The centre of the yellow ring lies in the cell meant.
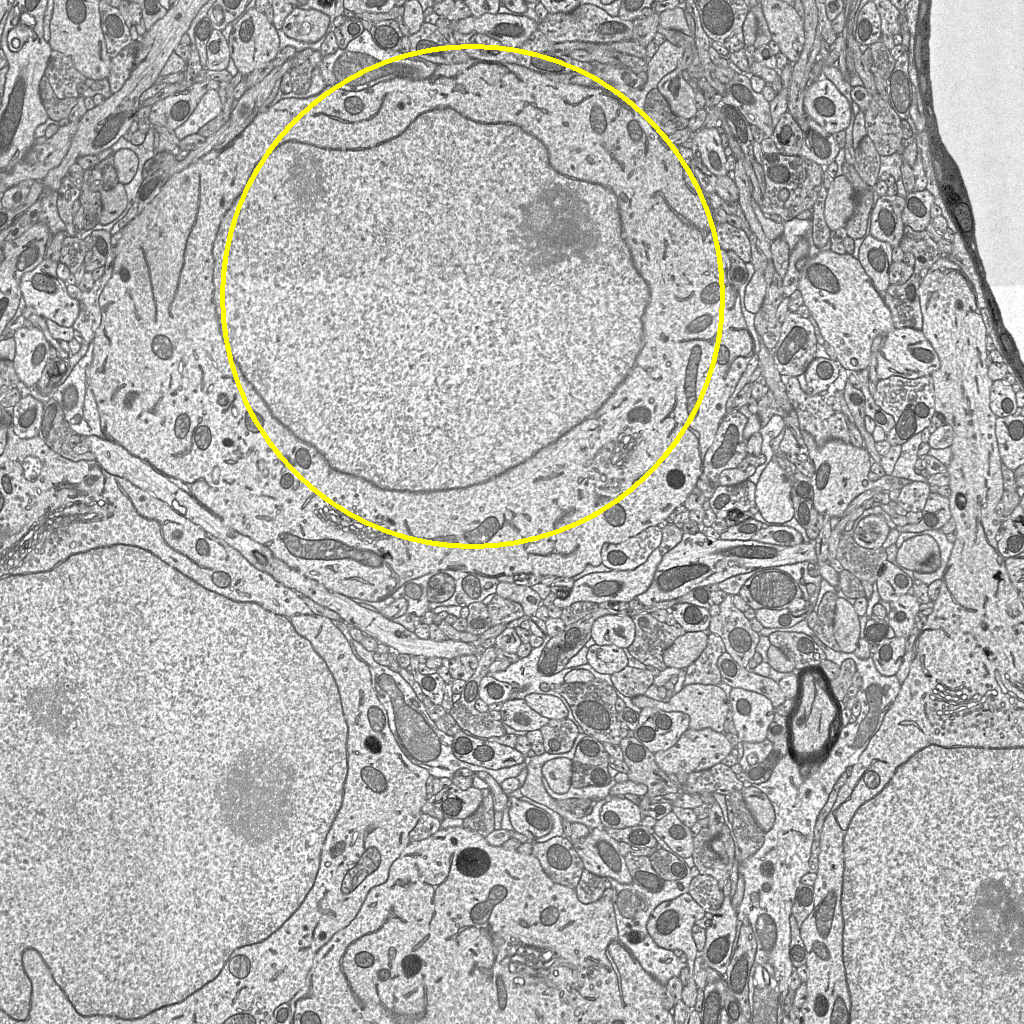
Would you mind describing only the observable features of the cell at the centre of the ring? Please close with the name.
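Look first at the nuclear envelope: gentle undulations, no deep infoldings. A dark granular nucleolus sits upper right in the nucleus. No stacked rough endoplasmic reticulum cisternae appear in the cytoplasm. Small vesicles and short cisternae cluster below and right of the nucleus. This is an excitatory neuron.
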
